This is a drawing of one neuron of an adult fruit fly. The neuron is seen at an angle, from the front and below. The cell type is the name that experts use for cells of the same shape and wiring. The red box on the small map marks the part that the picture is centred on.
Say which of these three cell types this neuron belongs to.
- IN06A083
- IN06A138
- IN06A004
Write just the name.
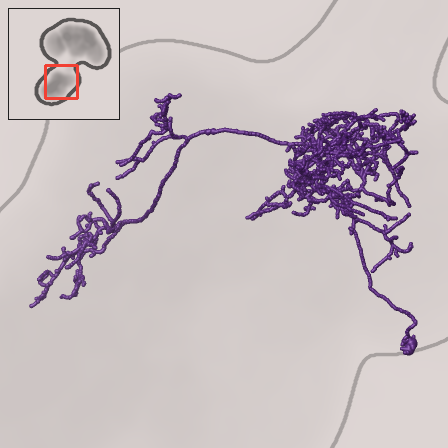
IN06A004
